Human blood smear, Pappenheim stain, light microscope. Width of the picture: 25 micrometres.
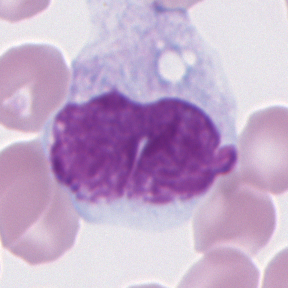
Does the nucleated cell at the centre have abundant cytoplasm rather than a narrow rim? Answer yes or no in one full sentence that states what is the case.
Yes, the cell holds plenty of cytoplasm.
